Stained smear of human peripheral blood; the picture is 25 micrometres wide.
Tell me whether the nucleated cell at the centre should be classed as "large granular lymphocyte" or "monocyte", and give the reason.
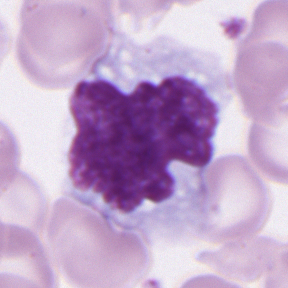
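Monocyte.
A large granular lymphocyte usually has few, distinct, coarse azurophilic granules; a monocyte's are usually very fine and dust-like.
No distinct granules in the cytoplasm.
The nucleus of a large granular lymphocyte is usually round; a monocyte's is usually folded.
This one has a deep notch at lower right, filled by cytoplasm. Cytoplasm pale grey-blue; small clear spots above the nucleus.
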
